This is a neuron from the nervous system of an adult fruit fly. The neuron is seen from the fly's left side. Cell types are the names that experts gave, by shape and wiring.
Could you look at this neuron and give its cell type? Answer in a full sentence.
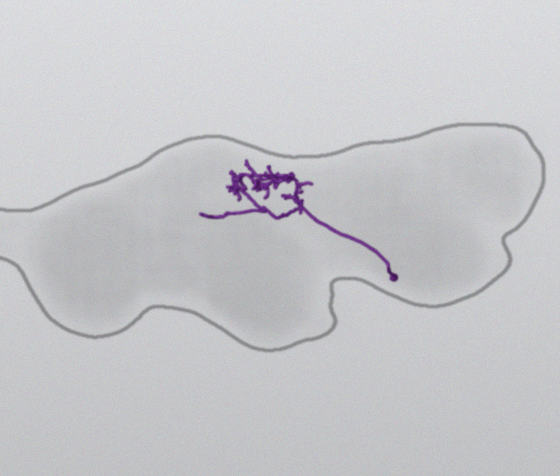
The cell type is IN07B099.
